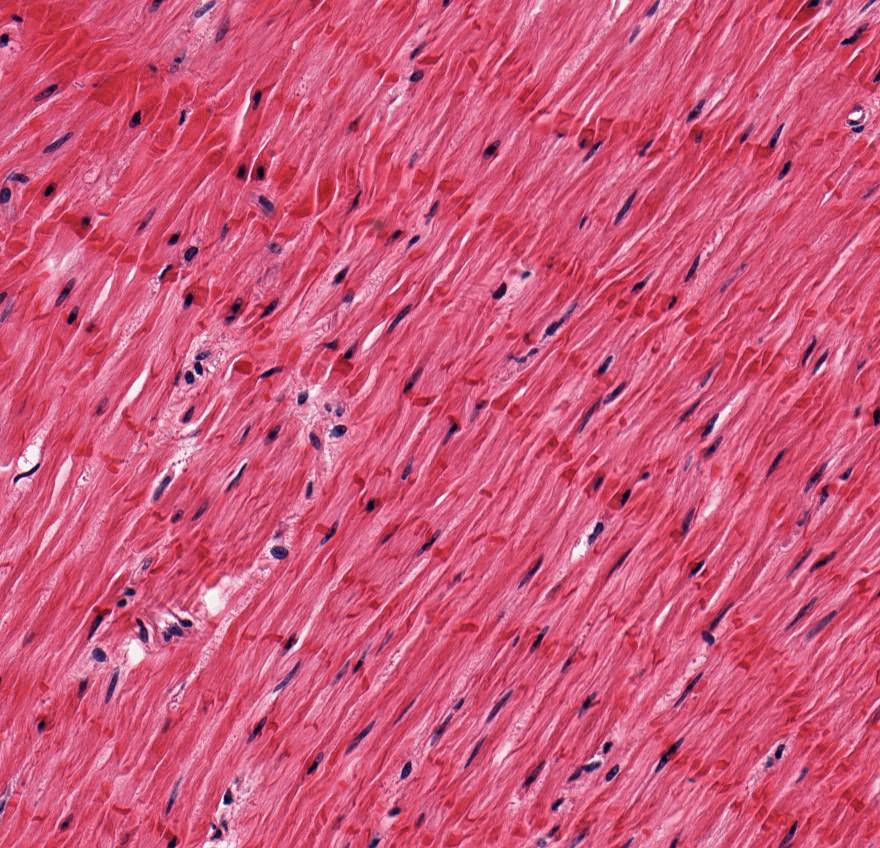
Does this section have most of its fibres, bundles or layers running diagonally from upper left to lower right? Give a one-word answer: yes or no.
No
